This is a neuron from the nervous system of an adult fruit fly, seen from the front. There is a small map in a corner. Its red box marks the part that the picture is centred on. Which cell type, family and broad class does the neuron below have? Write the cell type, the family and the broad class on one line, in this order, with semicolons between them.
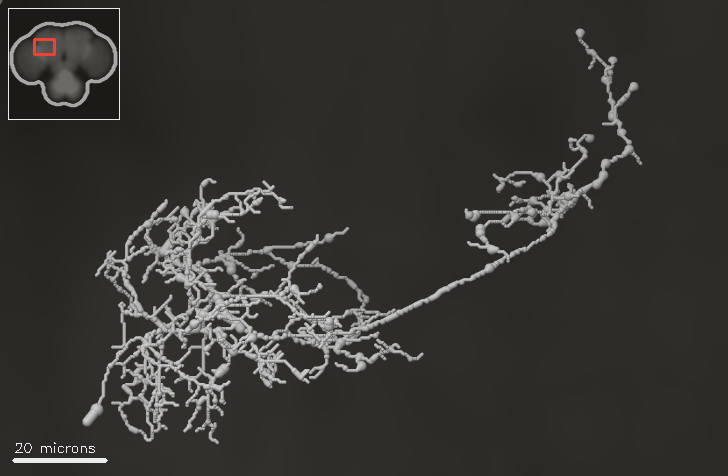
AVLP197; hemilineage VLPl2_medial; central-brain intrinsic neuron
